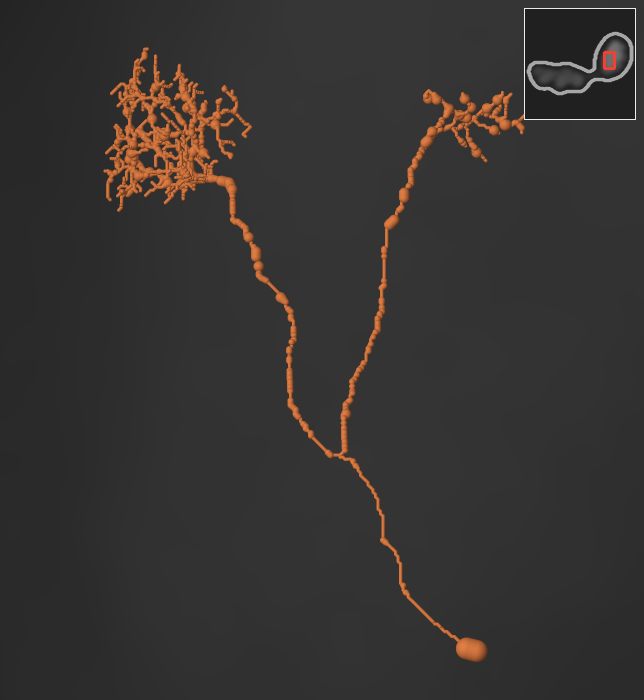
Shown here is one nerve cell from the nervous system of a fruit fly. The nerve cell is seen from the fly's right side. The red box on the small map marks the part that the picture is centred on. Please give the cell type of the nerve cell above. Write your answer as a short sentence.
The cell type is LC15.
